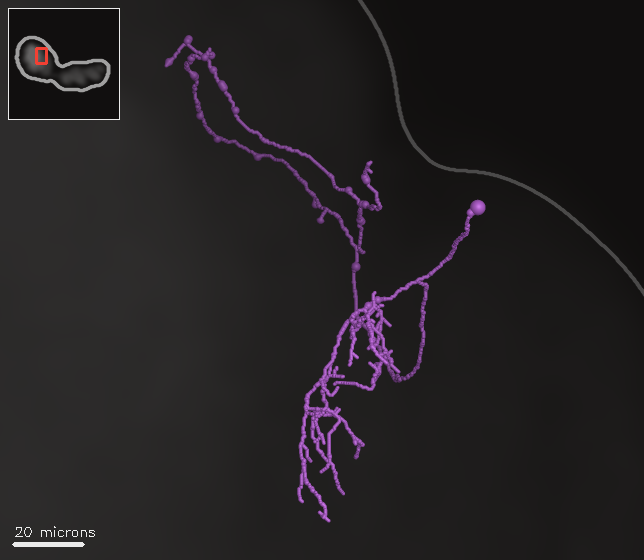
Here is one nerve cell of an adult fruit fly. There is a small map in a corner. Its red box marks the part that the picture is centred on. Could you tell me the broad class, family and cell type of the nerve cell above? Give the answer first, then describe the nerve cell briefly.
Its broad class is visual projection neuron. Its family is LoVP. It is of cell type LoVP8. By the scale bar it is about 140 microns tall in this view. The picture shows dozens of branch ends.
